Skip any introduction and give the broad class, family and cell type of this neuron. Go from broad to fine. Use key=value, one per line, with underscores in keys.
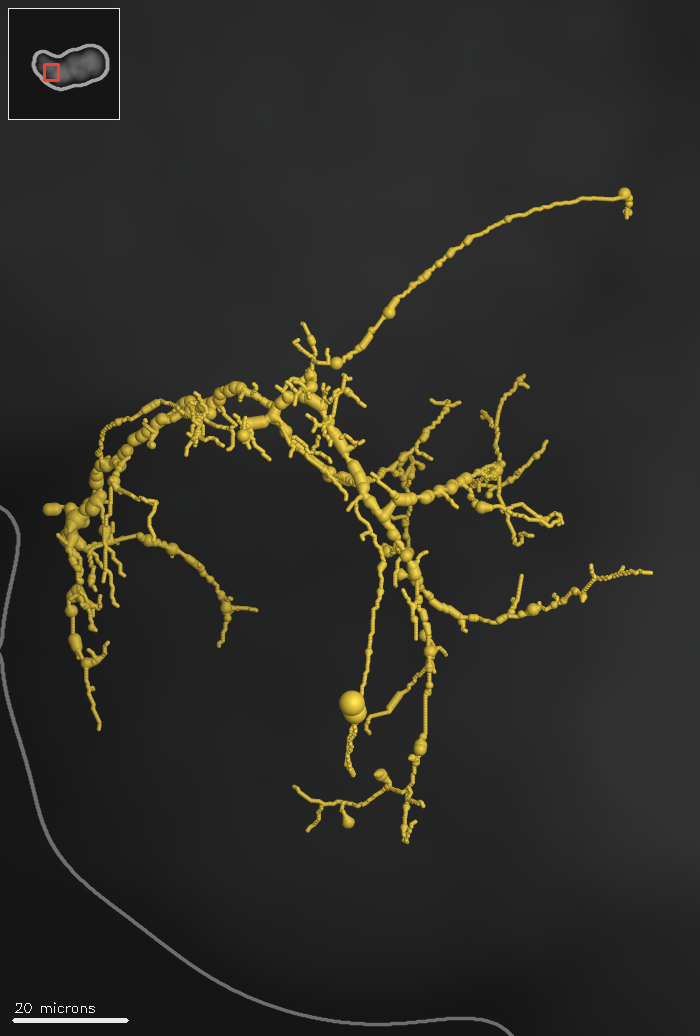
broad_class=nerve-cord intrinsic neuron
family=hemilineage 08A
cell_type=IN08A023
